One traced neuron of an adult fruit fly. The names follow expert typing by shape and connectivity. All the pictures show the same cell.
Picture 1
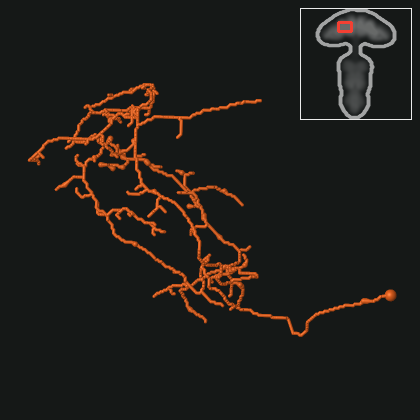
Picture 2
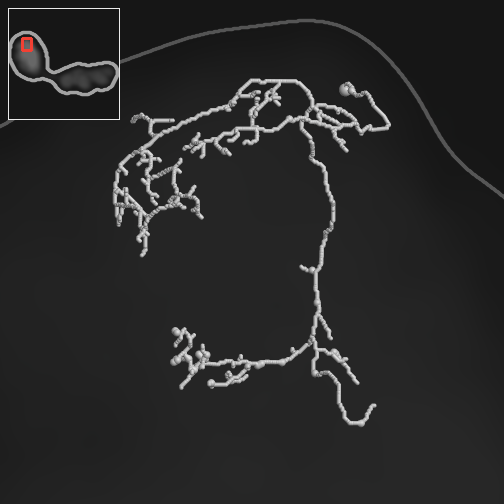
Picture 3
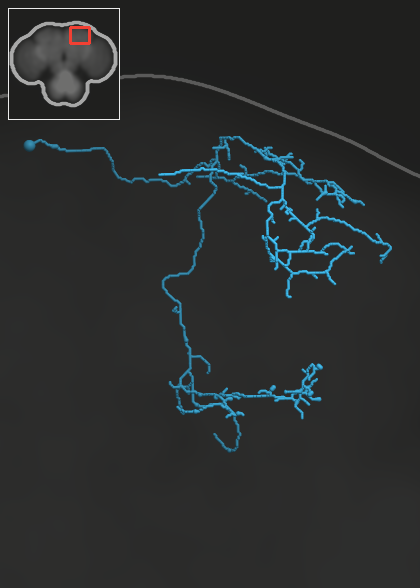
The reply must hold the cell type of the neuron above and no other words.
SLP298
